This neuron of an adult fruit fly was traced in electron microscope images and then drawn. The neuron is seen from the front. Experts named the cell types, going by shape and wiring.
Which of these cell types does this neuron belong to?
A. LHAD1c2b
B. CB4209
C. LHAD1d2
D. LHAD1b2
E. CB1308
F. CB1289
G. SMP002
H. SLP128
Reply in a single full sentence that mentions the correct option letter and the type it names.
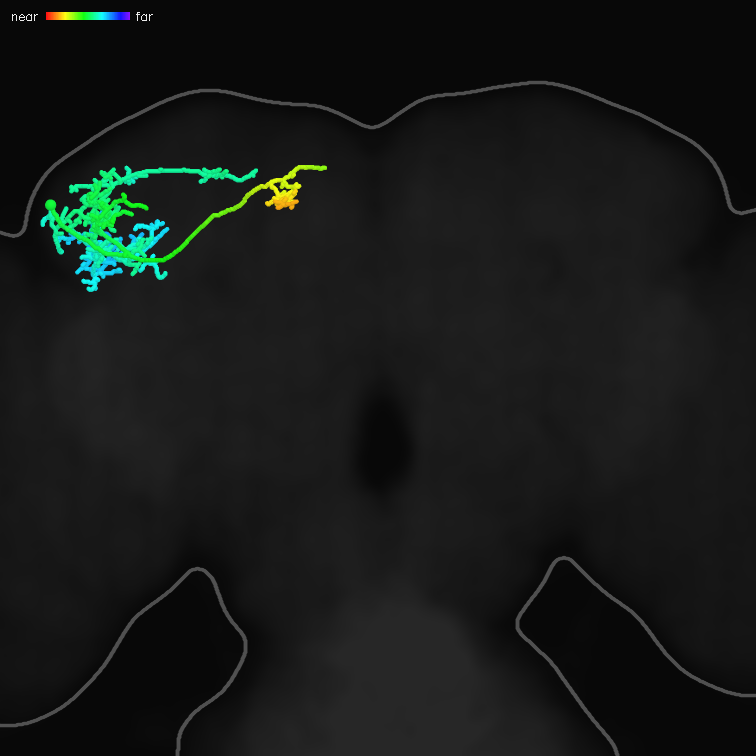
Under cell type, the neuron is listed as CB1308, option E.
